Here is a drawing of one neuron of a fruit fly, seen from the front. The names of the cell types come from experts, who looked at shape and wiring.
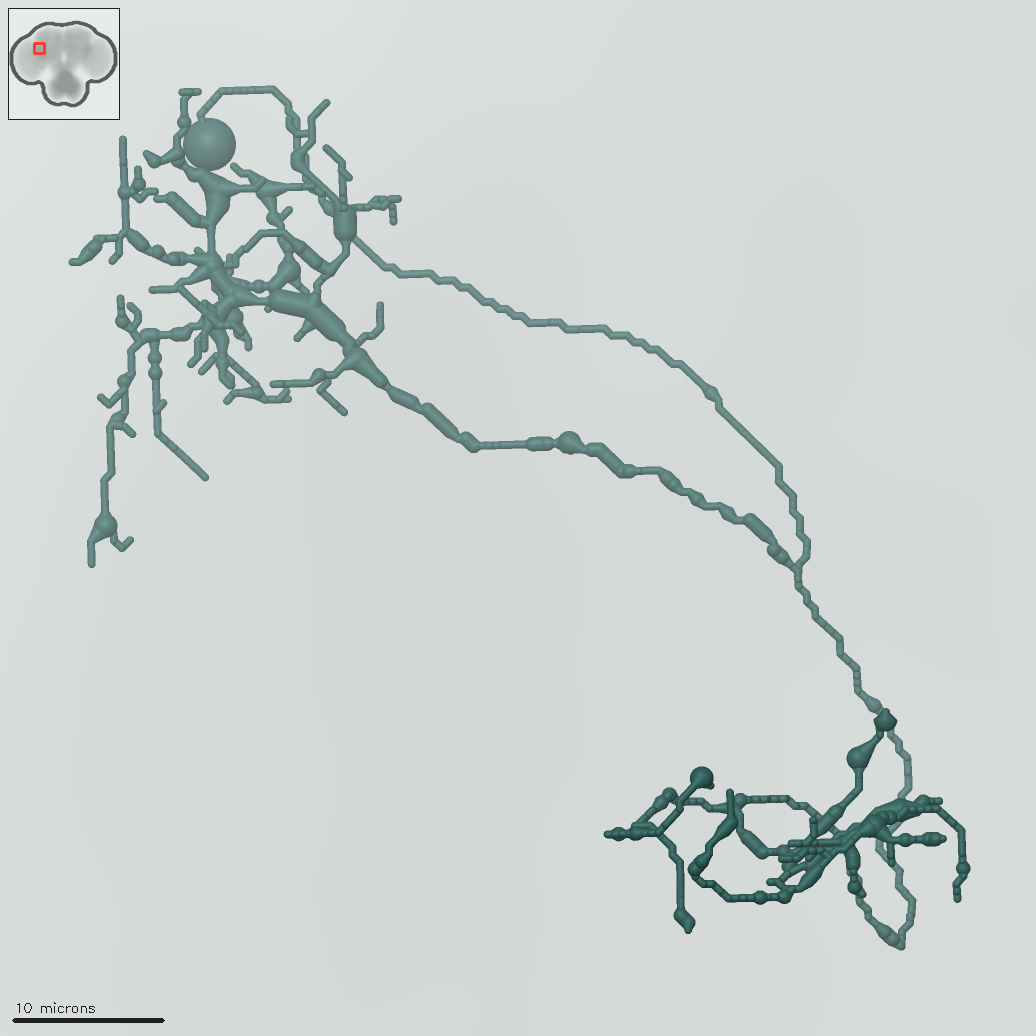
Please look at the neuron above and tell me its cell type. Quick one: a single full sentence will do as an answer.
In the scheme of cell types, this neuron is LC18.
